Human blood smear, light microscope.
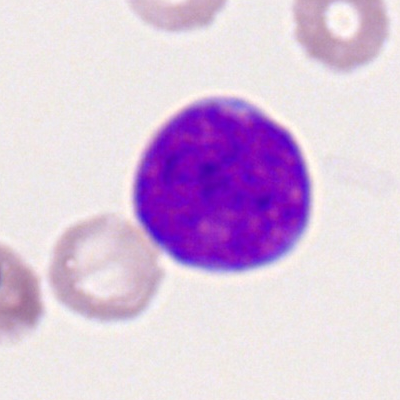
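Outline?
Round and smooth.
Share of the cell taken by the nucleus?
Nearly all of it; at most a very thin rim of cytoplasm remains.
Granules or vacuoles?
Neither is visible.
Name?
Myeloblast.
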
